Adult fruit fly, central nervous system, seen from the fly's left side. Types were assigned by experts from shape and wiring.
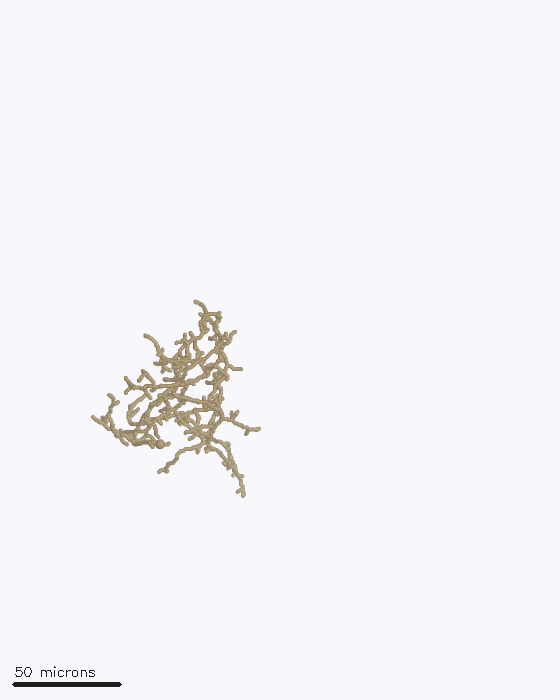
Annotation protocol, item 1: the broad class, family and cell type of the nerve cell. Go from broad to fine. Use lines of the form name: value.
broad class: central-brain intrinsic neuron
family: hemilineage WEDa1
cell type: CB3024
